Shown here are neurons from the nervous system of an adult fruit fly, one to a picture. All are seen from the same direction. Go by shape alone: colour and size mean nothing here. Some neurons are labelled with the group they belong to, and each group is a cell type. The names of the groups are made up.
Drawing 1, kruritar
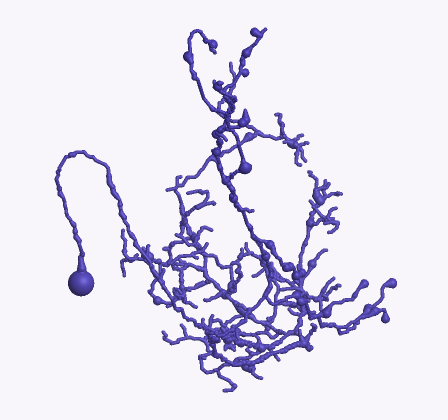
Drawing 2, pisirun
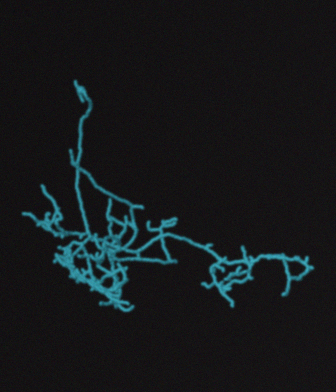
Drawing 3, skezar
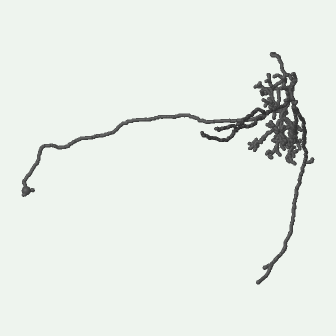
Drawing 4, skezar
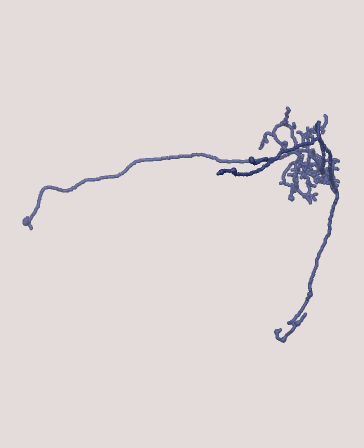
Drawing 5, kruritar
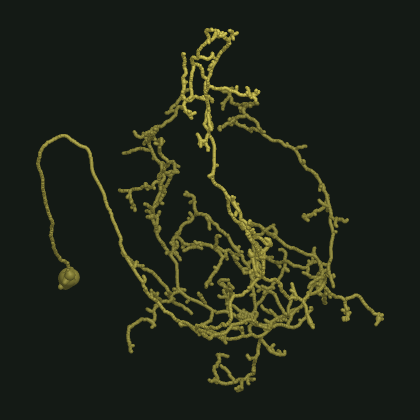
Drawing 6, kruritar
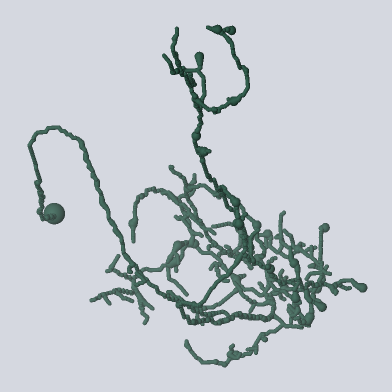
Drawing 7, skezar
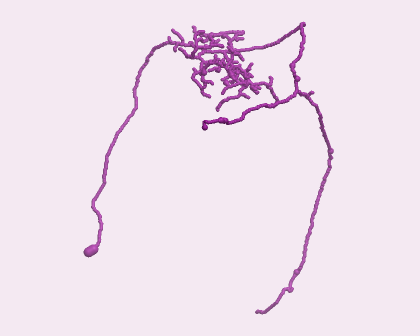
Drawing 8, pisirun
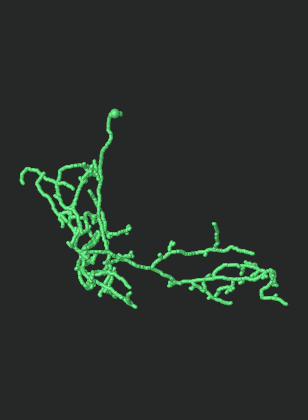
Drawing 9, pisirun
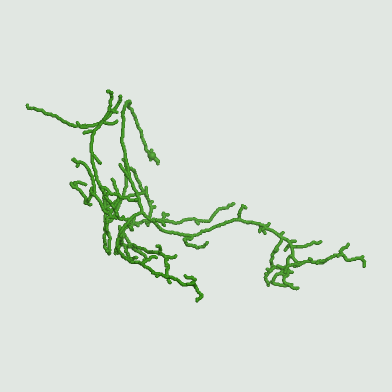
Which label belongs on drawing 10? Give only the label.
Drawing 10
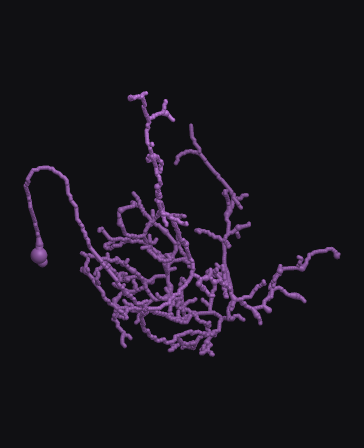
kruritar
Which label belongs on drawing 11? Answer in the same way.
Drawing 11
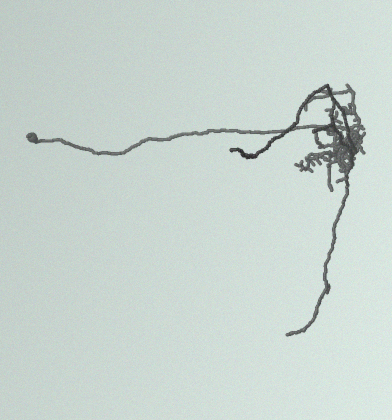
skezar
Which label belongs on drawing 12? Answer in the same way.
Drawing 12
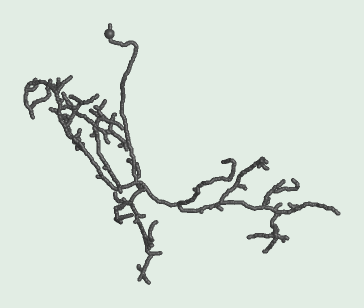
pisirun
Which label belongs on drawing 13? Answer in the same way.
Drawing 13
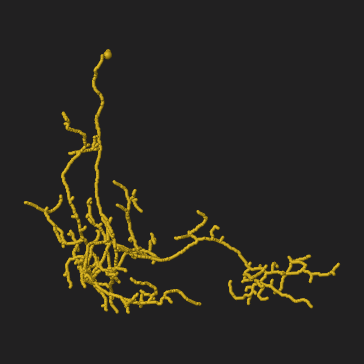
pisirun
